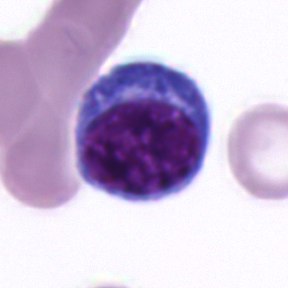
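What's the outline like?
Round and smooth.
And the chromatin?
Dark and coarsely clumped, with no nucleolus visible.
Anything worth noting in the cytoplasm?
Yes, there's a paler zone sitting against the upper side of the nucleus.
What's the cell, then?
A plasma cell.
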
